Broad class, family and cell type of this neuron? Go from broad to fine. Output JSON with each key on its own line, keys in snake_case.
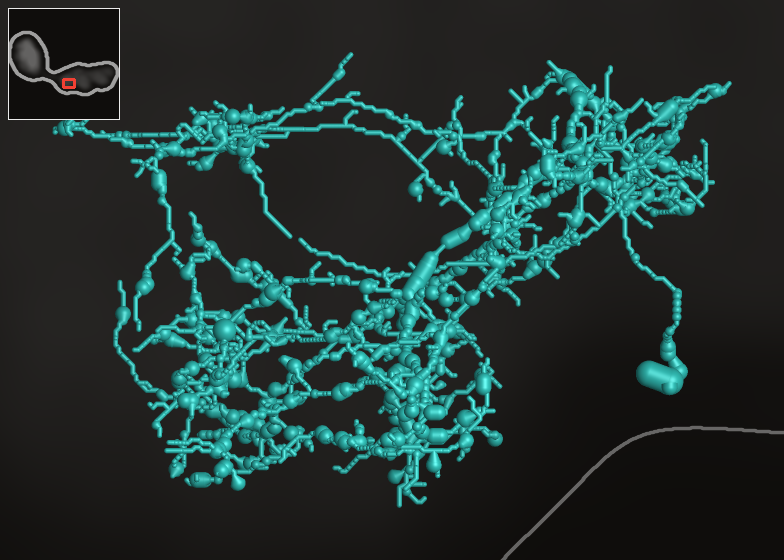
{
 "broad_class": "nerve-cord intrinsic neuron",
 "family": "hemilineage 00A",
 "cell_type": "IN00A031"
}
